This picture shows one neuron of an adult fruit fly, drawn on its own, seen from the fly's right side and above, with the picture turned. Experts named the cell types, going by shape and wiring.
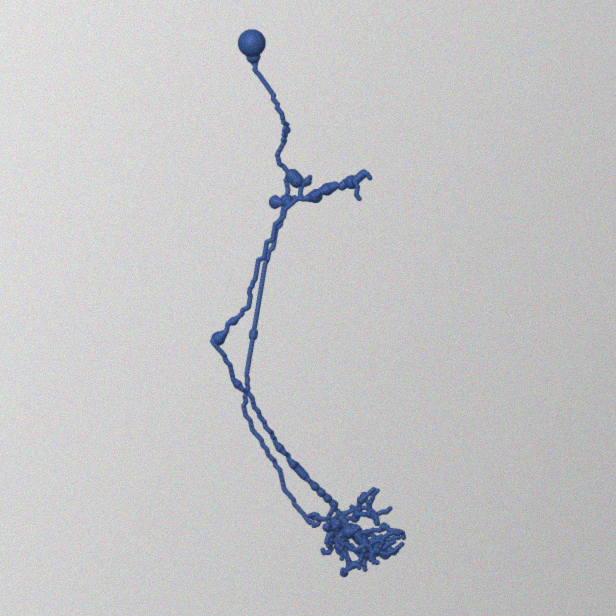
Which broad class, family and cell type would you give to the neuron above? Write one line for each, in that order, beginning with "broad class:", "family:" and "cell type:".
broad class: optic-lobe intrinsic neuron
family: T
cell type: T5d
